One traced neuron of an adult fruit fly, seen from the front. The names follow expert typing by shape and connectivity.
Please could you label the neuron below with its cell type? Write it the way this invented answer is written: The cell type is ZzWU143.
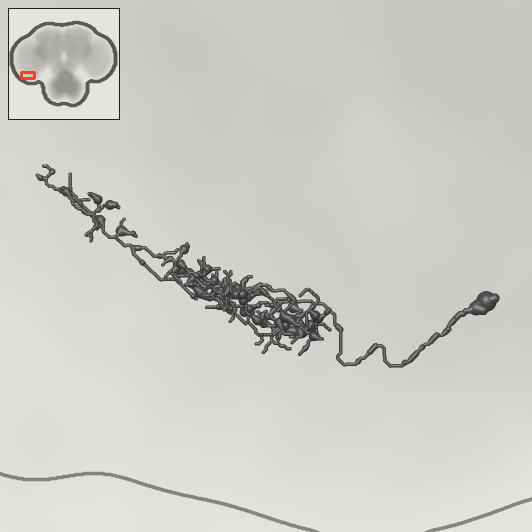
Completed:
The cell type is Dm12.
